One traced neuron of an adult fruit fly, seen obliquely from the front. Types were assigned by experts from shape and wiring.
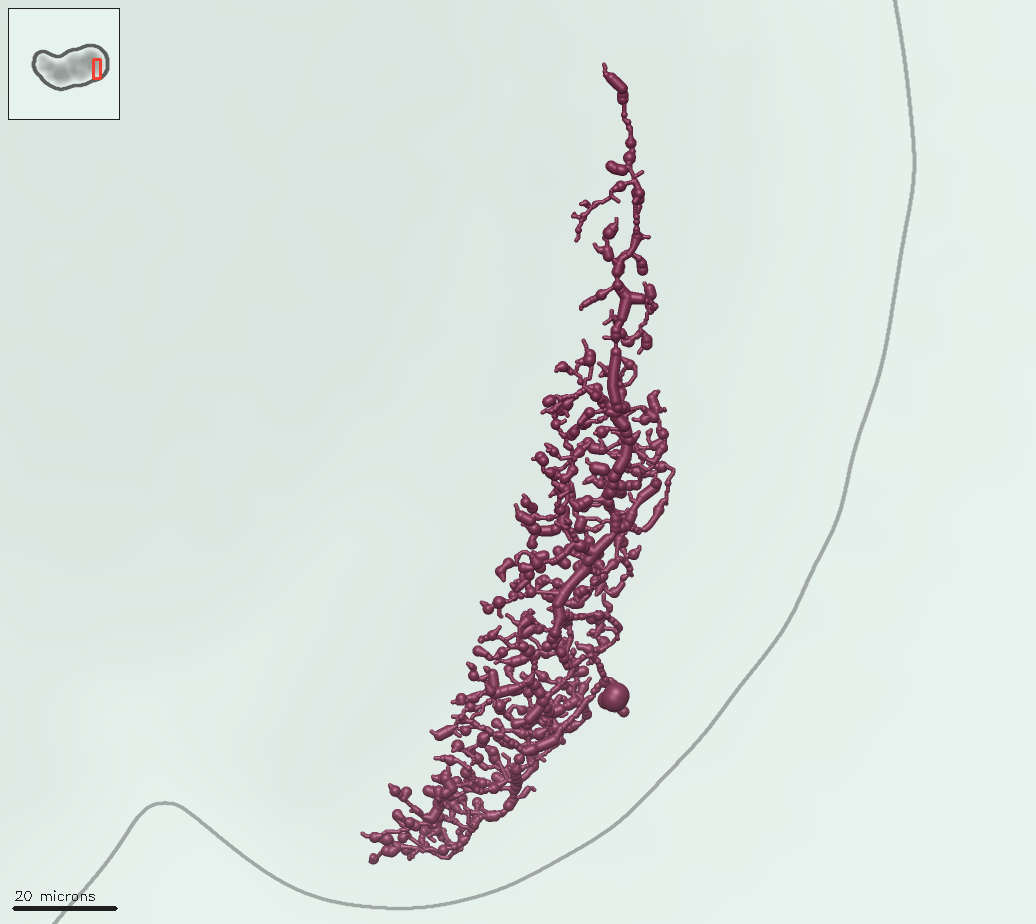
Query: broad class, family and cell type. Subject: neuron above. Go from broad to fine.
optic-lobe intrinsic neuron; Dm; Dm6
